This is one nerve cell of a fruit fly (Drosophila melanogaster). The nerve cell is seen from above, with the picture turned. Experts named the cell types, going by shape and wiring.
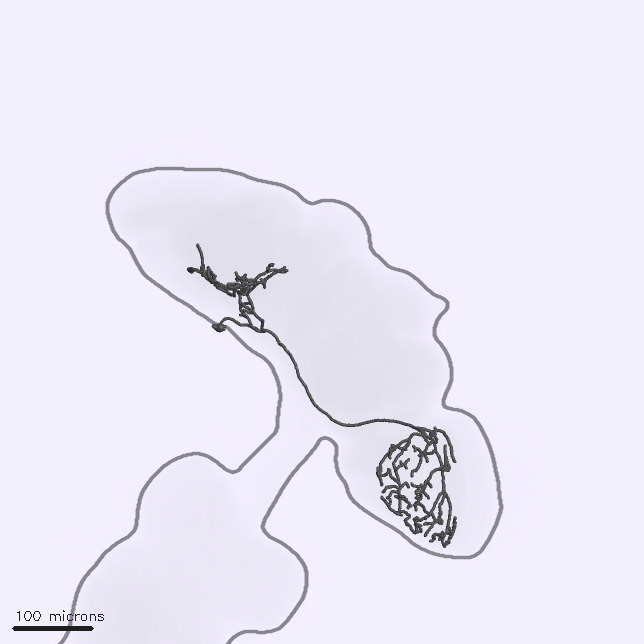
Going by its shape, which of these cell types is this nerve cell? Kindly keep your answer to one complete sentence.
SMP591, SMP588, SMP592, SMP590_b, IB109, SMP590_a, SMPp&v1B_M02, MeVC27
Included in the cell type MeVC27 is this nerve cell.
